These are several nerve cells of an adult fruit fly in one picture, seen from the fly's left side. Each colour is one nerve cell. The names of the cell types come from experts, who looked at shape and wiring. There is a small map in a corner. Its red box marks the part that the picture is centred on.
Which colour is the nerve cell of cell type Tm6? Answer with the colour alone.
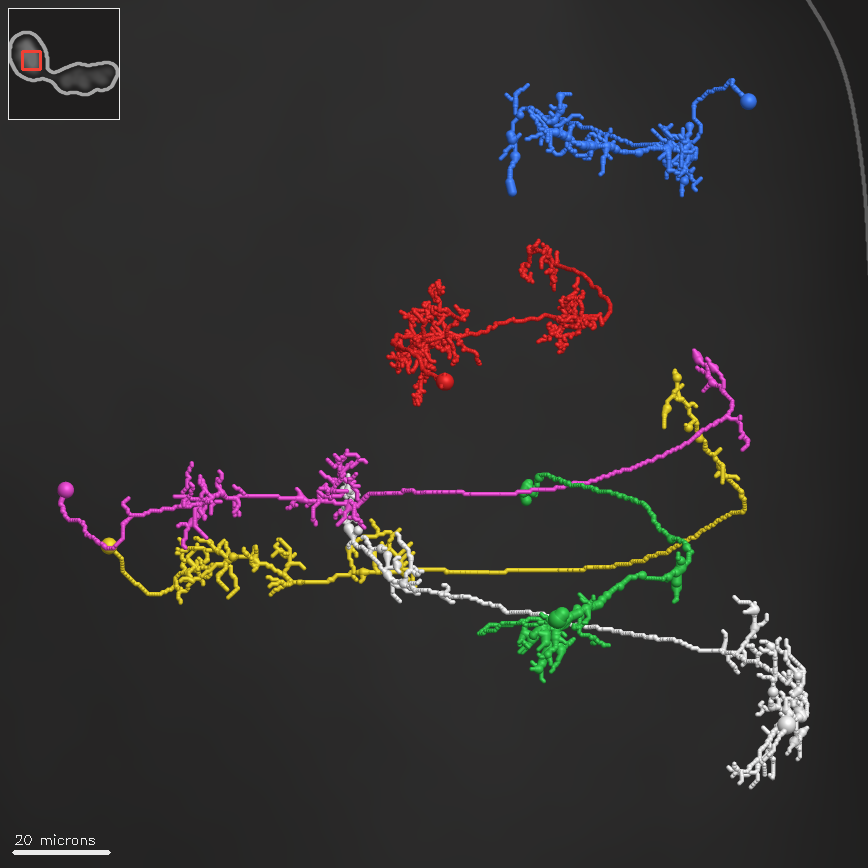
red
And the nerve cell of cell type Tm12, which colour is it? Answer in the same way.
yellow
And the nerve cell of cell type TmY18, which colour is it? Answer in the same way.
magenta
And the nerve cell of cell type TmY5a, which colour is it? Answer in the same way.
white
